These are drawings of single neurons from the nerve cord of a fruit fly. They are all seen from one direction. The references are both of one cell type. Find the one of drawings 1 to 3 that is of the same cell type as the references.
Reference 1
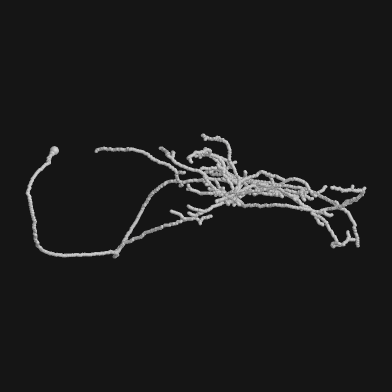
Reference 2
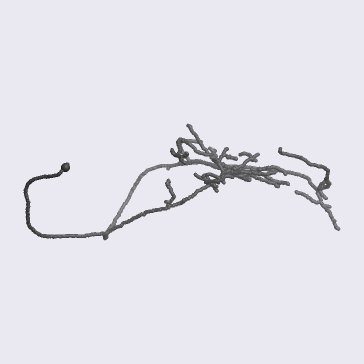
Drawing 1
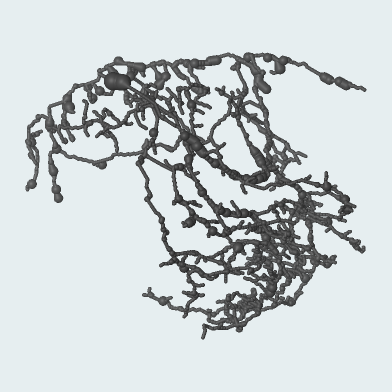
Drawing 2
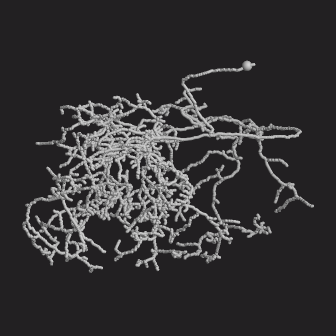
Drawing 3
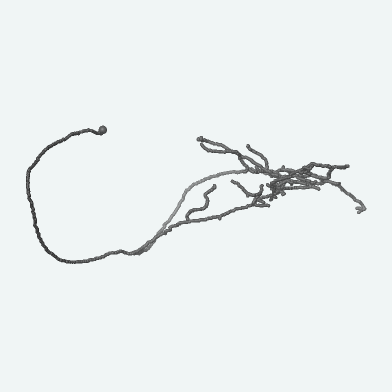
Drawing 3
